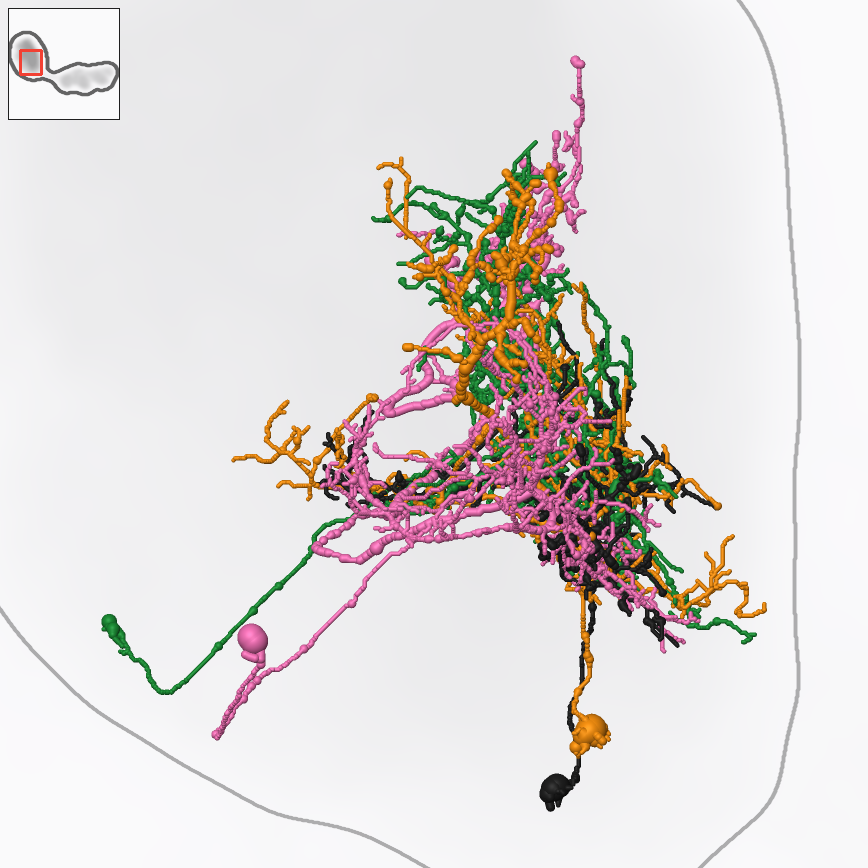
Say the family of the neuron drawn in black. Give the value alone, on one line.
hemilineage LB3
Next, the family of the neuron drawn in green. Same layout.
hemilineage MD3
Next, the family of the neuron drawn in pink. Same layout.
hemilineage MX7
